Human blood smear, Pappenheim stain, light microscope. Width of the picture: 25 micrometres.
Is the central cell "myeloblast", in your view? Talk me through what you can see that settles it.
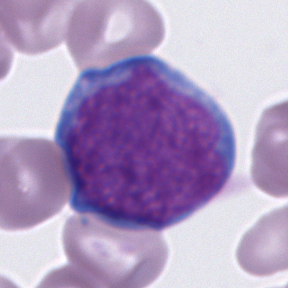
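Granules: none are visible in the cytoplasm.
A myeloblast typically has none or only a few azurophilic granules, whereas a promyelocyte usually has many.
This feature goes with myeloblast and against promyelocyte. Nucleus: it fills about 80% of the cell's area, the cell being about 16 micrometres across.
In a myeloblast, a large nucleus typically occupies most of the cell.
This feature, too, goes with myeloblast. Further, the outline is somewhat angular rather than smoothly round, the deep blue cytoplasm forms only a narrow rim without vacuoles, and red cells touch the cell at its left, top and bottom edges. The name myeloblast fits.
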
